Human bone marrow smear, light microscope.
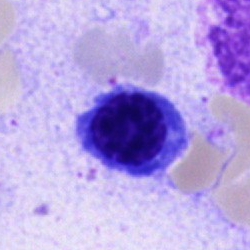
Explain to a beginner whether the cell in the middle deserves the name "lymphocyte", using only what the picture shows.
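The name lymphocyte does not fit; this cell is an erythroblast. Its cytoplasm is deep blue.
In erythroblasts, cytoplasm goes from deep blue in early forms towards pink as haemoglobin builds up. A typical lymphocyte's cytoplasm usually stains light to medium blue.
The deep blue therefore speaks for erythroblast and against lymphocyte. Two features would fit a lymphocyte too and so do not decide: the nucleus fills most of the cell, and no granules are visible.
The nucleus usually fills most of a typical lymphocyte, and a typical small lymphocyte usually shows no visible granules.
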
